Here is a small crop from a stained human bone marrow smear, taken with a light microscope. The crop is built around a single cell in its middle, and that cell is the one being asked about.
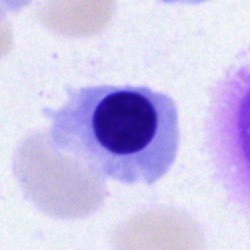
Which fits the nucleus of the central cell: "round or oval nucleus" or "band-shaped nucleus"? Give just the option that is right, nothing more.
Round or oval nucleus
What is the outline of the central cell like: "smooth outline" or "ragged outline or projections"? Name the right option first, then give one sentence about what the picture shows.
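Ragged outline or projections. The cell outline is irregular, with ragged, frayed edges, most marked on the left.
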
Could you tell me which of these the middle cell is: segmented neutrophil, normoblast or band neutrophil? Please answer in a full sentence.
The cell of interest, in the center, is a normoblast.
